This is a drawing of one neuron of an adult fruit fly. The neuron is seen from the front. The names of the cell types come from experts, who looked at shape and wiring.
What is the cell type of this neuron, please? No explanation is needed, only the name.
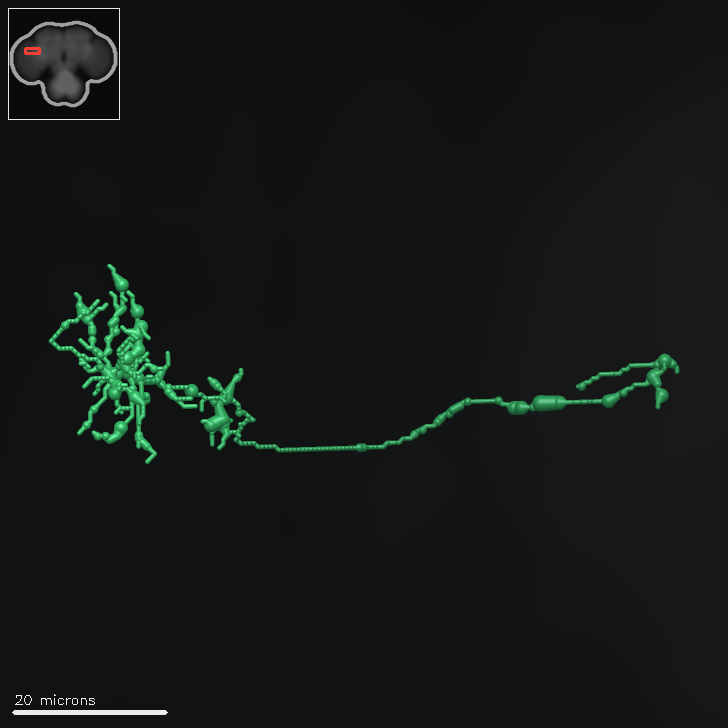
Tm4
